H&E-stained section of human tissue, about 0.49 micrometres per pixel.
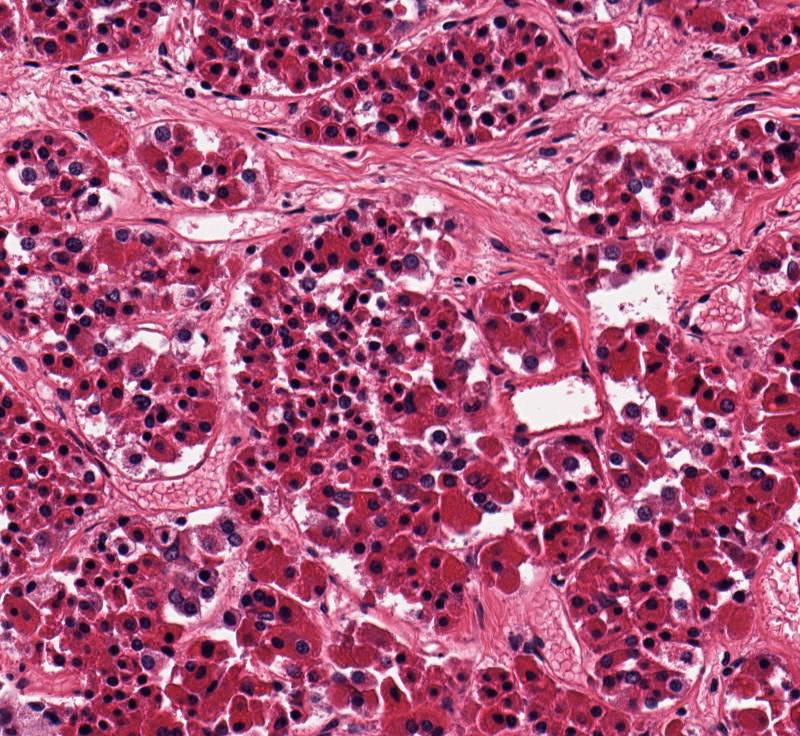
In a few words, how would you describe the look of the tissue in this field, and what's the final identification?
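Arrangement: rounded nests and cords of cells, separated by thin strands of pink connective tissue. Nuclei: one per cell, small, round and dark-staining. Stroma: a fibrous band with elongated spindle nuclei crosses the upper part of the field roughly horizontally. Lumina and follicles: no glandular lumina or colloid-filled follicles are seen. The tissue is pituitary.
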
